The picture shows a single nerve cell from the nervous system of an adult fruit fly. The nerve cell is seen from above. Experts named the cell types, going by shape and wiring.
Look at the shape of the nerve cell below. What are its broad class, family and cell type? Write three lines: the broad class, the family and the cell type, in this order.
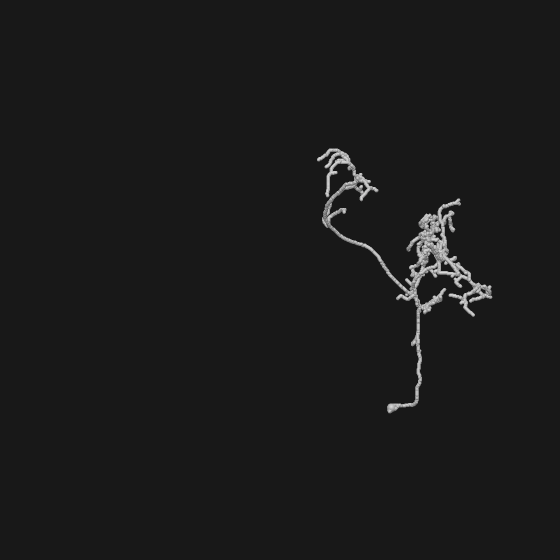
central-brain intrinsic neuron
hemilineage VLPl&p1_posterior
CB3909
